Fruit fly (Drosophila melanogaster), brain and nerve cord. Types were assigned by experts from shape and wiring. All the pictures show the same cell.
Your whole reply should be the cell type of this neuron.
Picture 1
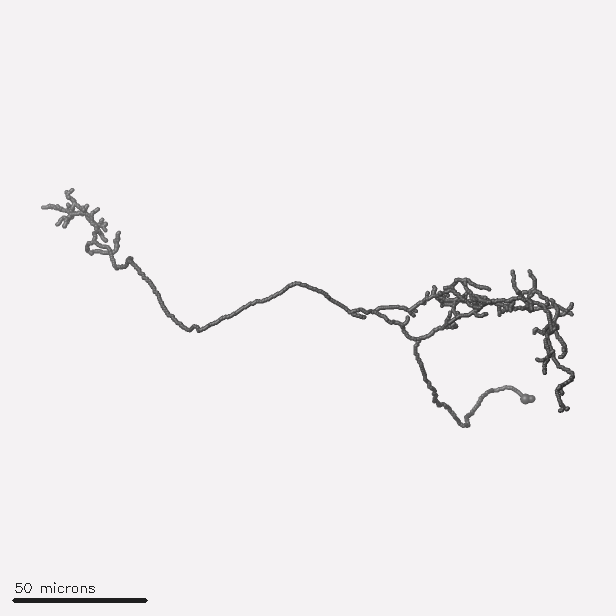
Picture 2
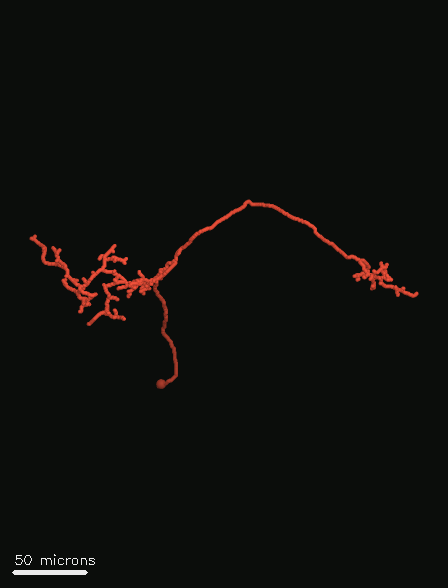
SLP405_a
